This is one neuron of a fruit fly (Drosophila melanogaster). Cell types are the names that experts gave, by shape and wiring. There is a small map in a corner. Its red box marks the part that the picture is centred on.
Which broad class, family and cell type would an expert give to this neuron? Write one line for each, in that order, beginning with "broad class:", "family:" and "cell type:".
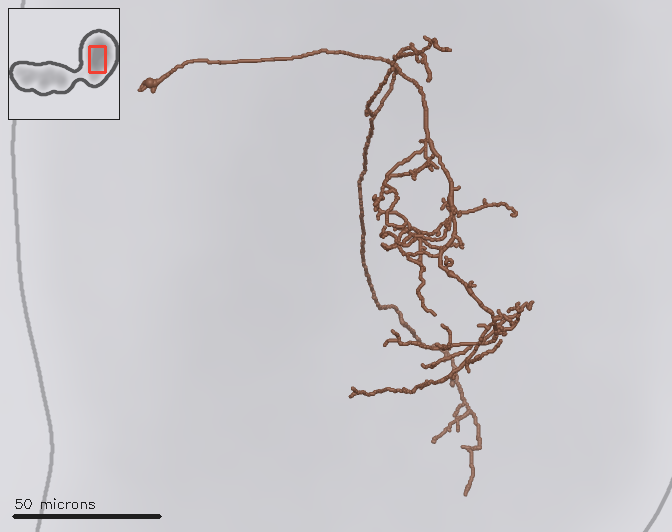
broad class: central-brain intrinsic neuron
family: hemilineage VLPl&p2_posterior
cell type: WED118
